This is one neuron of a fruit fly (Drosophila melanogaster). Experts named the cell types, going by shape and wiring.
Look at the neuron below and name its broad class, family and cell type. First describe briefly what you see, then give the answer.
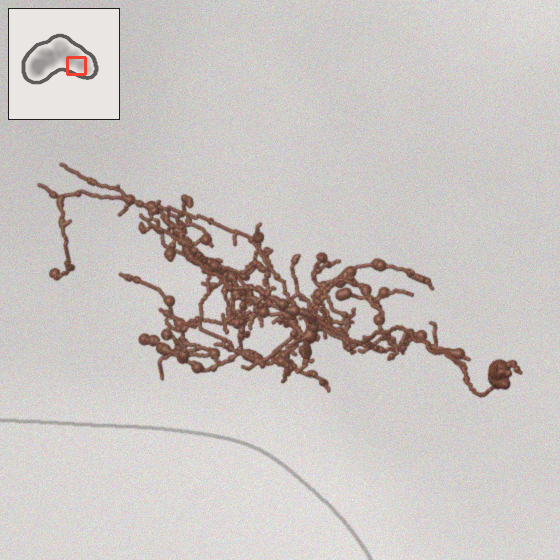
Dozens of branch ends can be seen. In this view it is wider than it is tall. Its broad class is nerve-cord intrinsic neuron. The family is hemilineage 16B. The cell type is IN16B087.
